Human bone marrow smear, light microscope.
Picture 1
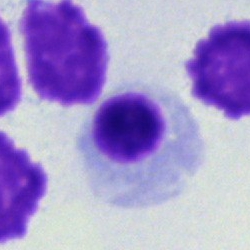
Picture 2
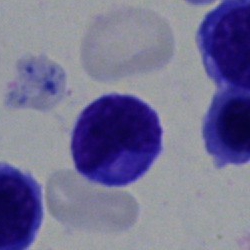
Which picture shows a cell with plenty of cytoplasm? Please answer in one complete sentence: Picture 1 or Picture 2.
In picture 1, the cell has abundant cytoplasm.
